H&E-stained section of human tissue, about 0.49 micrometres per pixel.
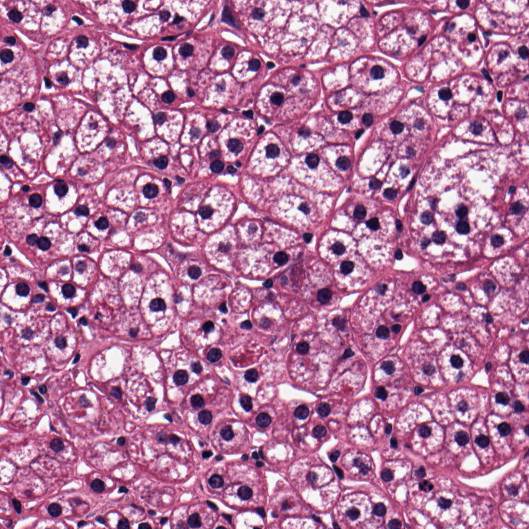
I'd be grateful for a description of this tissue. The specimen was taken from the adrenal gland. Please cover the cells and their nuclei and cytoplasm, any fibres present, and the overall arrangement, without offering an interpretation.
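The cells here are large and polygonal, with abundant pale pink cytoplasm that is finely vacuolated. Most cells contain a single round nucleus sitting in the centre of the cell, and many of these nuclei show a distinct dark nucleolus. Nowhere in the field do the cells form glands or structures lining a lumen.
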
